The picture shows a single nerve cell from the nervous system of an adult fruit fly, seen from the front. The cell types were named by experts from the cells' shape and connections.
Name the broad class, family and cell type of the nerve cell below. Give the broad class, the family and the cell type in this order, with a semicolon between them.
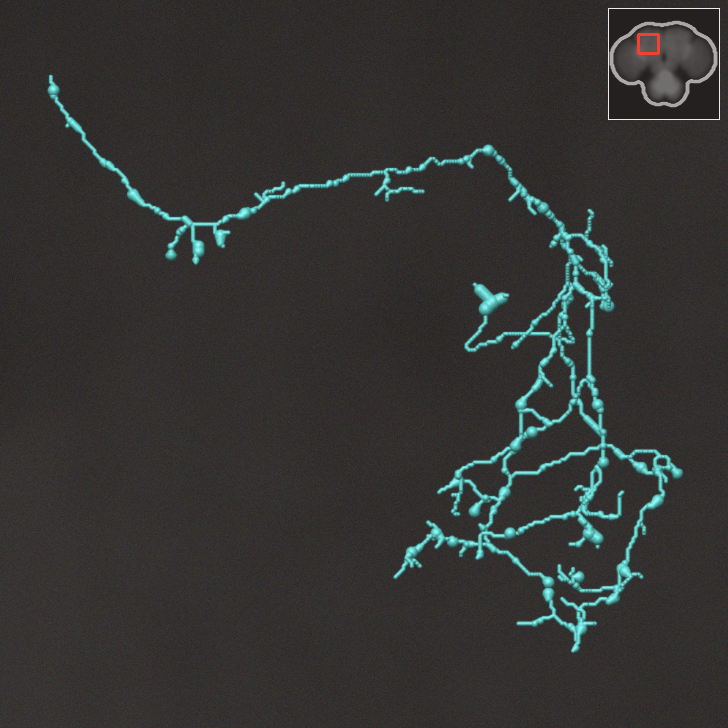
central-brain intrinsic neuron; hemilineage PSp3; CB1269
